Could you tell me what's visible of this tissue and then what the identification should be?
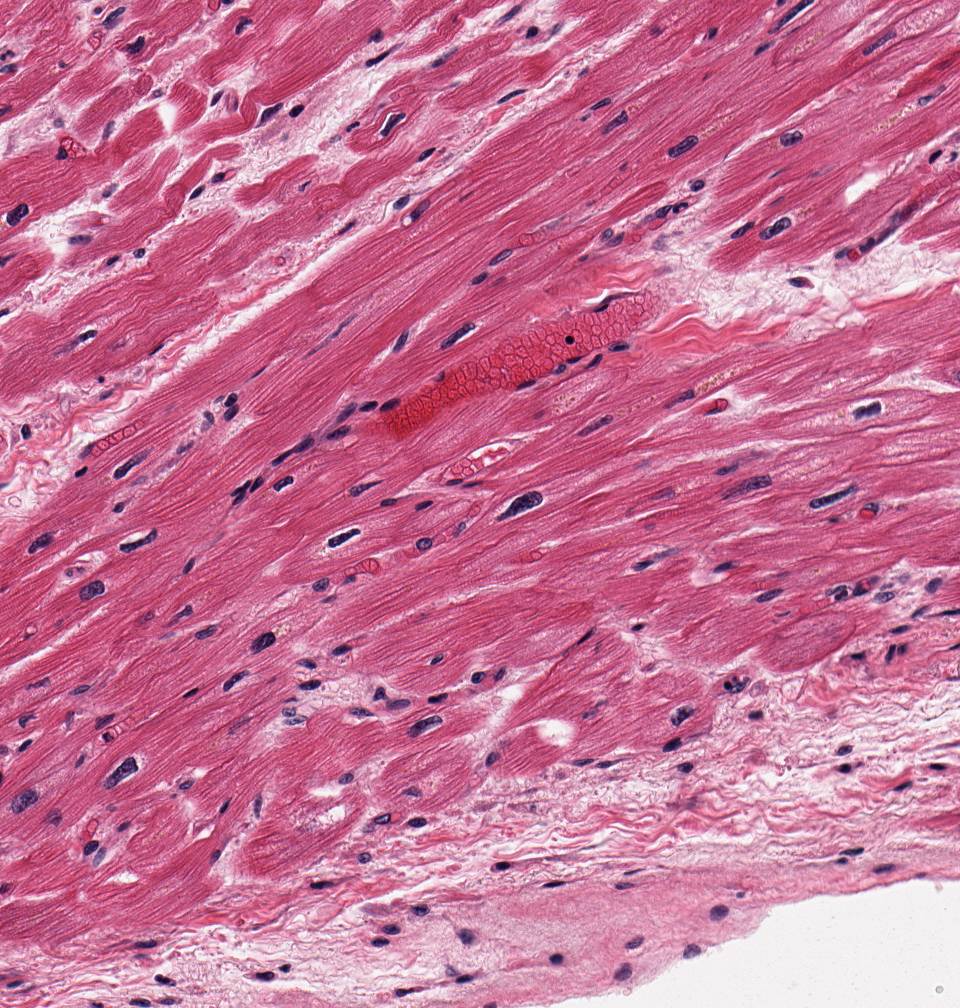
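Each muscle fibre holds one elongated oval nucleus inside the fibre, not at its edge. Some fibres branch and rejoin neighbouring fibres. Just above centre, an elongated vessel packed with red blood cells parallels the fibres. Along the lower edge runs a pale band of loose, wavy fibrous connective tissue. The tissue is atrial appendage of the heart.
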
